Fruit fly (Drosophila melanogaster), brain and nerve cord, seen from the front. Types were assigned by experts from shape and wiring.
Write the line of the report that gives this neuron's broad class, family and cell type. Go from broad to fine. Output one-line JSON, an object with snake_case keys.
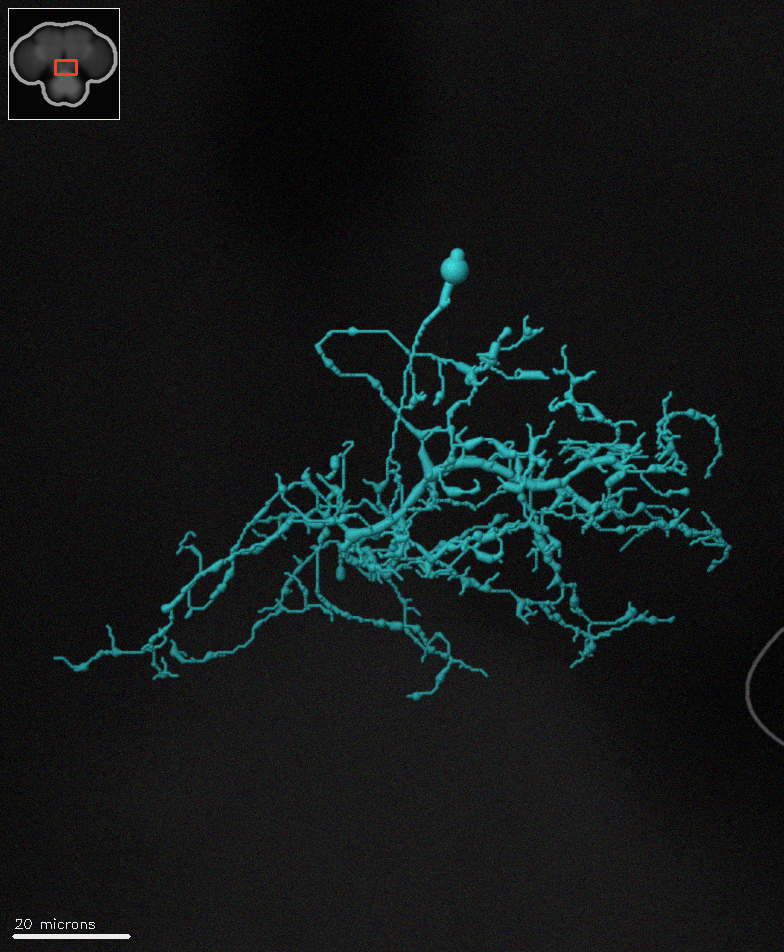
{"broad_class": "central-brain intrinsic neuron", "family": "hemilineage TRdm", "cell_type": "GNG357"}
